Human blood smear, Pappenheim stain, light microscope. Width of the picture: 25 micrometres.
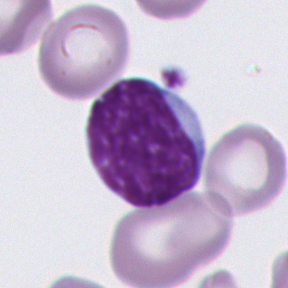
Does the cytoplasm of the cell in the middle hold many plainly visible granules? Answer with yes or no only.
No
